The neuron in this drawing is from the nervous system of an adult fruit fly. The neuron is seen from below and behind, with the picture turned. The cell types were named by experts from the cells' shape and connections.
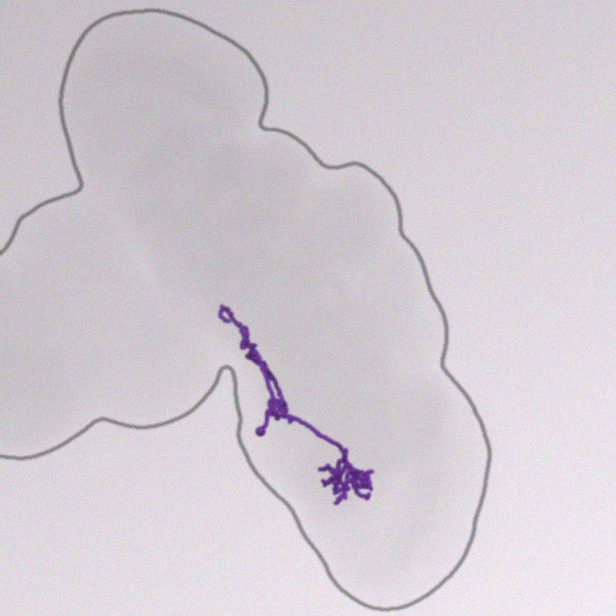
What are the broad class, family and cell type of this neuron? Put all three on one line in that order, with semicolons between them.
visual projection neuron; hemilineage PSp3; LoVP21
